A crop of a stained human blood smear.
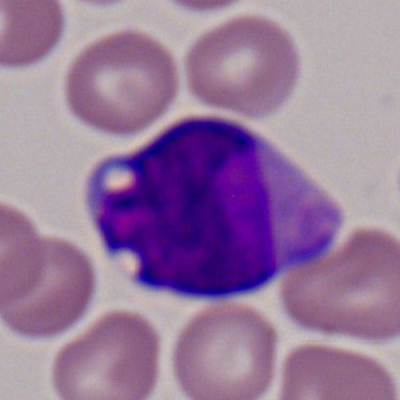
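Myeloblast in the middle of a stained blood smear. The outline is irregular and narrows on the right to a blunt point. Its chromatin is dense and stains dark purple. Two small clear white spots sit at the left edge of the cell. No granules are visible in the cytoplasm.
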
